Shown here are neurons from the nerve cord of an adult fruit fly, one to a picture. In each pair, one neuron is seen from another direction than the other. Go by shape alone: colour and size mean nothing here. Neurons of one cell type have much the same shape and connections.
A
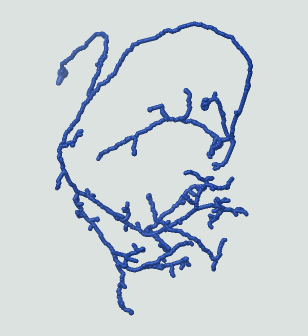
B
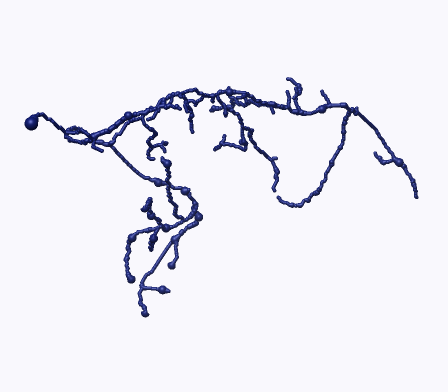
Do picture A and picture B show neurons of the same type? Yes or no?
no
